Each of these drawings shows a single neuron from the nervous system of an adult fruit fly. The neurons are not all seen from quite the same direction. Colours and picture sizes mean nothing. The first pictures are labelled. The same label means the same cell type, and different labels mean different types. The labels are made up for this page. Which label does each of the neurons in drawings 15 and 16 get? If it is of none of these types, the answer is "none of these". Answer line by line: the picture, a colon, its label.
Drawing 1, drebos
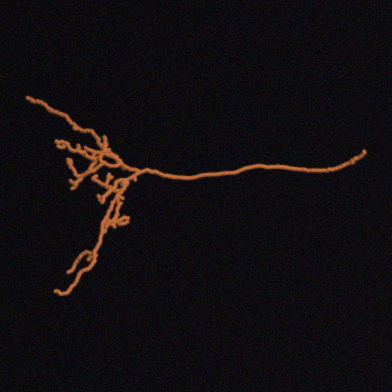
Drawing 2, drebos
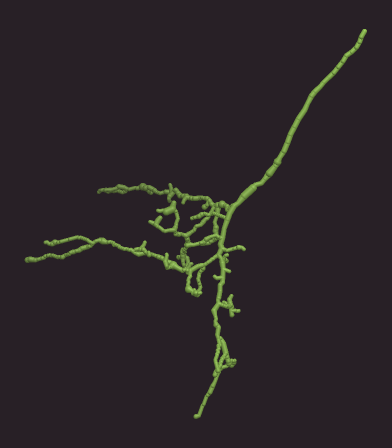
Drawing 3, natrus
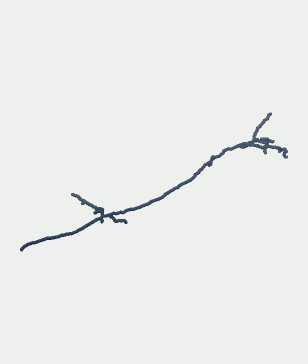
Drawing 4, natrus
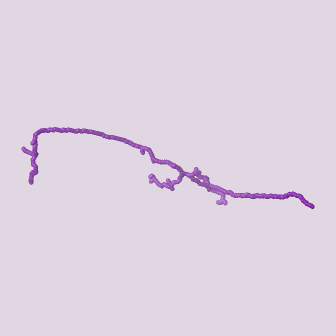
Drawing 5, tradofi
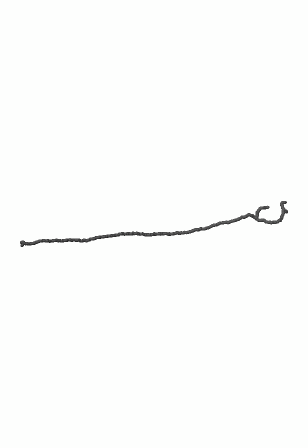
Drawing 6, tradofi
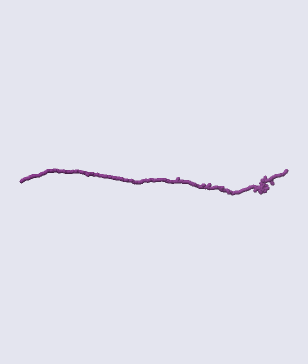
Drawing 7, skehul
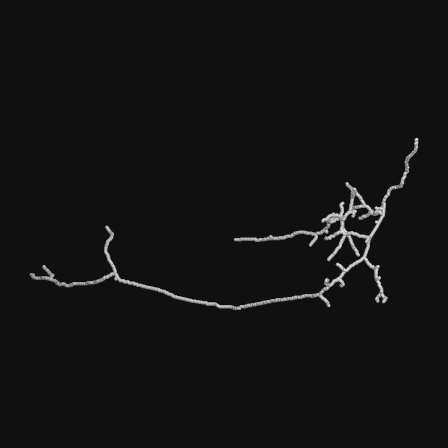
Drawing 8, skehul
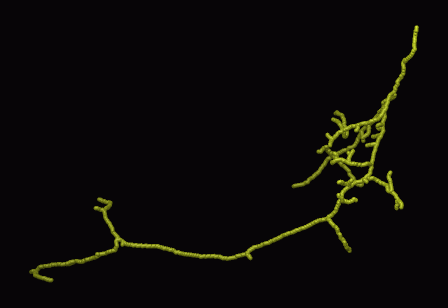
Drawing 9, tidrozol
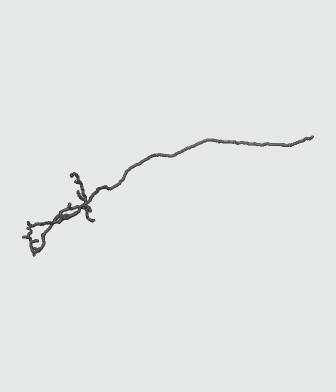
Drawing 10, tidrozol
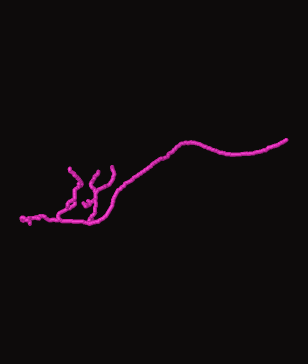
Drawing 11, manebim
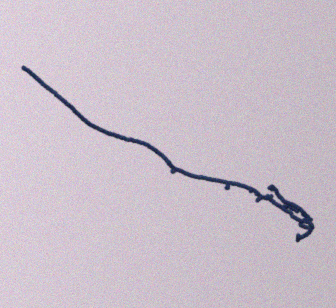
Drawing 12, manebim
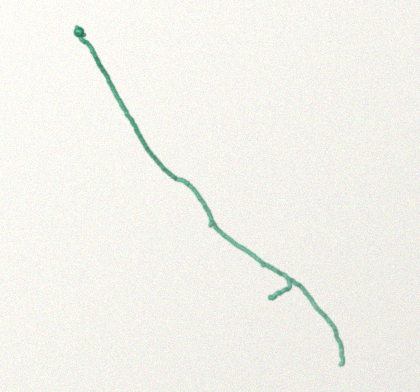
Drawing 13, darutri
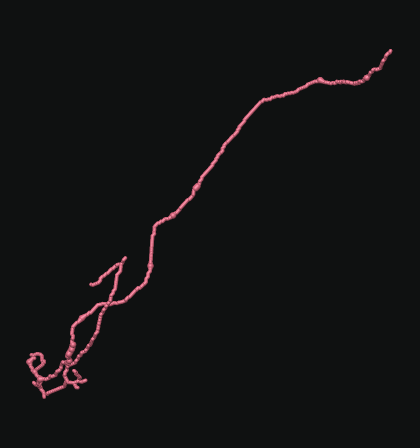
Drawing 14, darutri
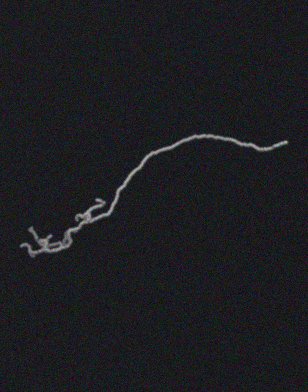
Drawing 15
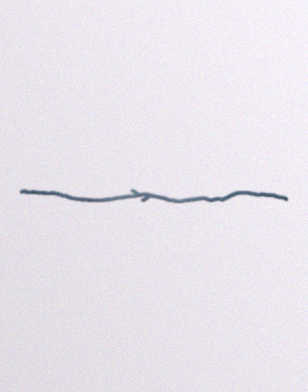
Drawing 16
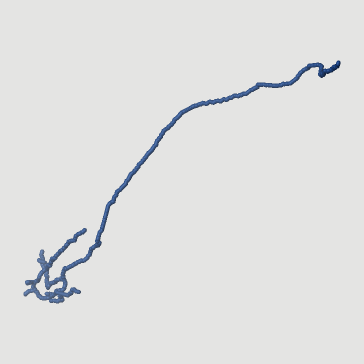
15: manebim
16: darutri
